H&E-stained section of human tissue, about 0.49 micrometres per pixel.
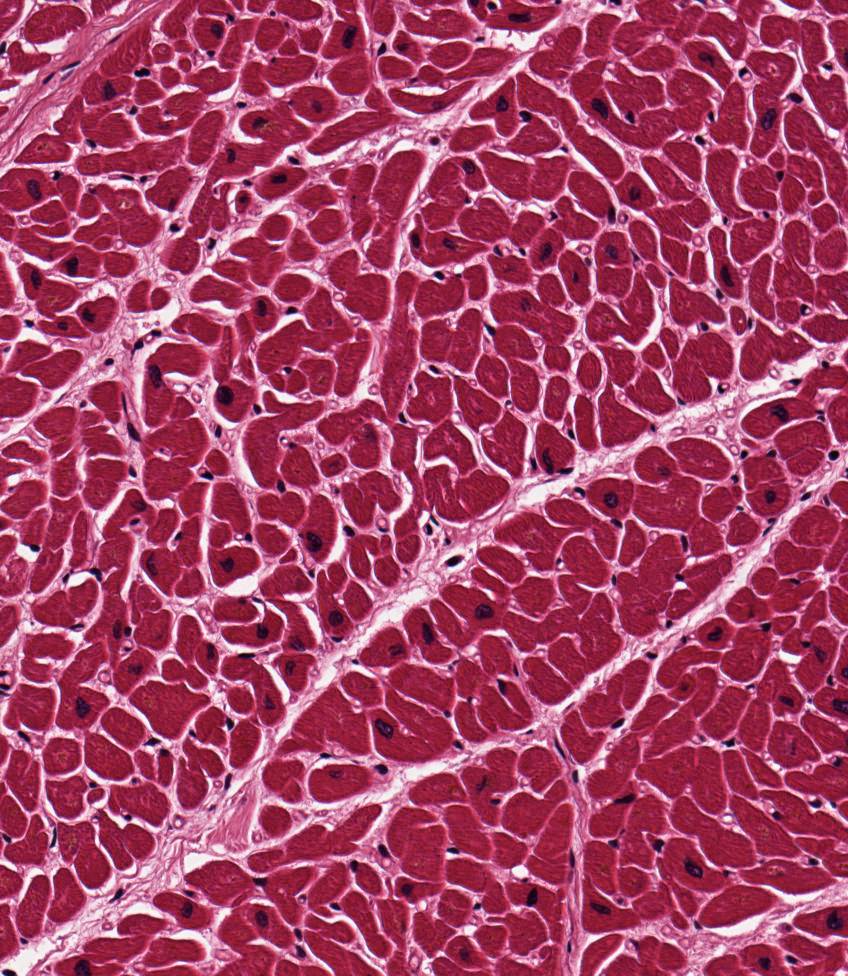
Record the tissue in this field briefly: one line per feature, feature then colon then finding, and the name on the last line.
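Muscle fibres: fill the whole field, cut mostly in cross section
Nuclei: single and central within the fibre, where seen
Cytoplasm: dense, deeply eosinophilic, dark pink-red
Between fibres: small capillaries with flattened dark nuclei in the narrow spaces
Name: left ventricle of the heart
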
